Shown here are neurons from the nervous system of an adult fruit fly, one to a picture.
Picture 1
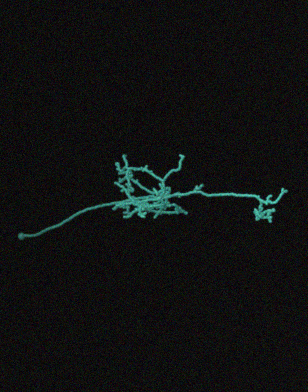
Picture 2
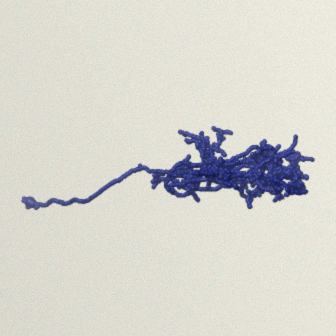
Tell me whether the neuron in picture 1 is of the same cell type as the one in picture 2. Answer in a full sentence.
They are of different cell types.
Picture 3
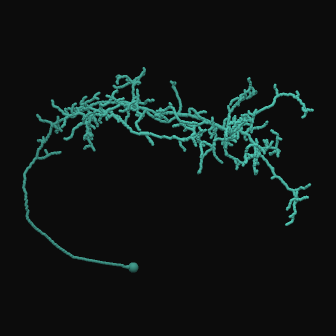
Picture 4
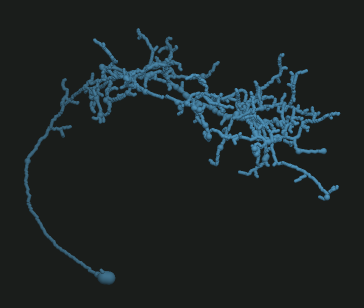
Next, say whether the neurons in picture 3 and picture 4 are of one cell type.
They are of the same cell type.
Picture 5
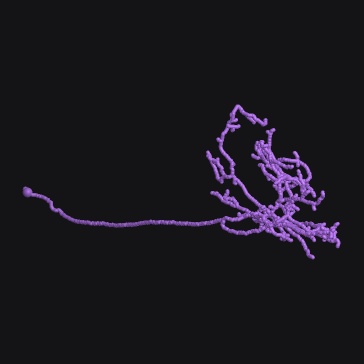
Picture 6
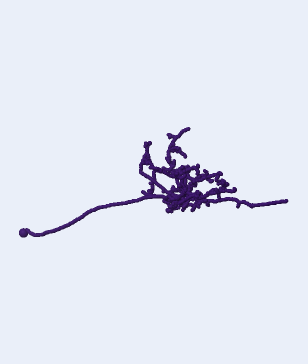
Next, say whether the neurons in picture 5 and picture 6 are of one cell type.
They are of the same cell type.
